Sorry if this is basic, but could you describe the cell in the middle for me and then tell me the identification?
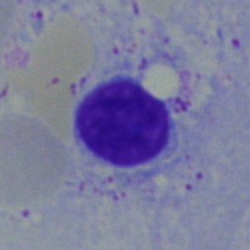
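First, the chromatin: deep purple. Second, the cytoplasm: a thin rim around the nucleus, pale blue in colour. Third, a round clear space at the upper right edge of the nucleus. Last, the name: lymphocyte.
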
